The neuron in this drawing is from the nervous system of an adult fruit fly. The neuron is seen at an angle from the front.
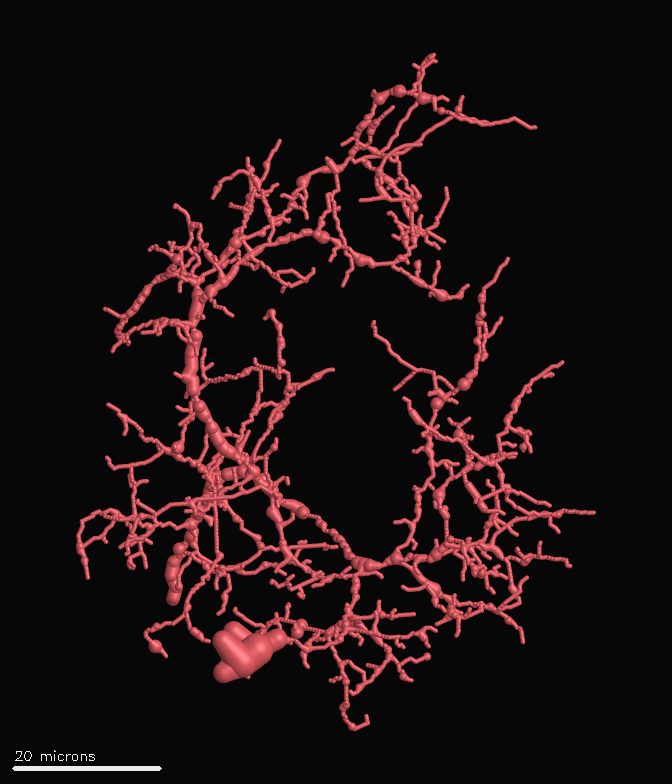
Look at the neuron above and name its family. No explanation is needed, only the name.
hemilineage 15B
